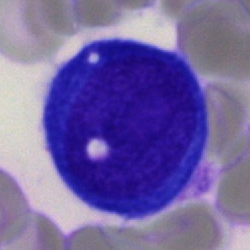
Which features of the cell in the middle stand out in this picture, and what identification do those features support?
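The cell is round, with a smooth edge. A thin rim of deep blue cytoplasm surrounds the nucleus, and no granules are visible in it. Two small, round clear spots lie in the left half of the cell. This cell is a blast.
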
